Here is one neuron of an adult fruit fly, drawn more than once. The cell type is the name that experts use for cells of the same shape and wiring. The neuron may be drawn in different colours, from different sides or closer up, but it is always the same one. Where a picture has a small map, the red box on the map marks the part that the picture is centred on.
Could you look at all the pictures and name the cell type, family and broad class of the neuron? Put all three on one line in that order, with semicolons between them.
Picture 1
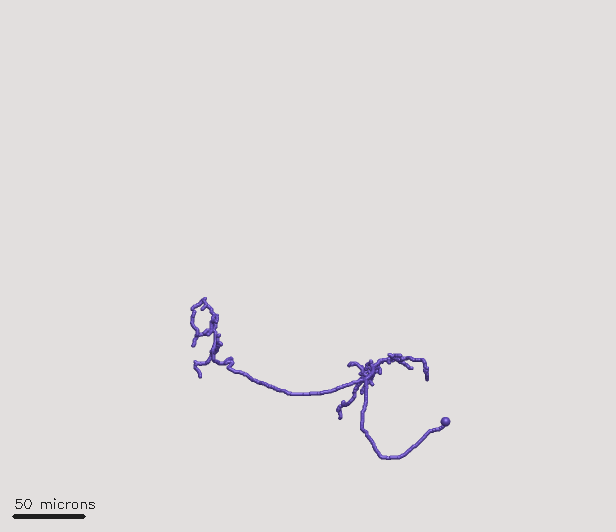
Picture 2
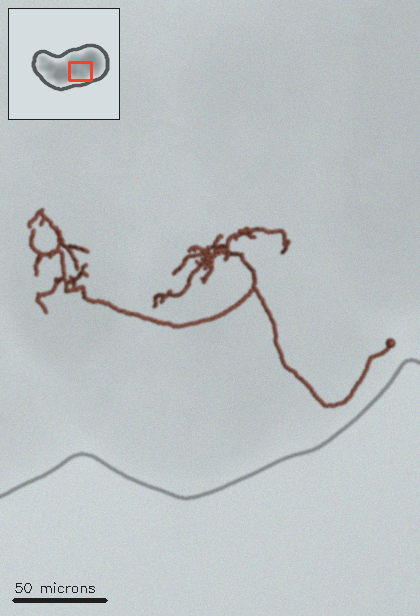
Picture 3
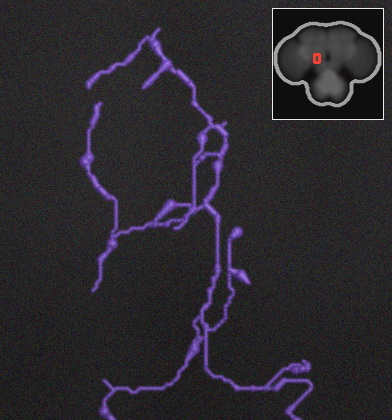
GNG624; hemilineage MX7; central-brain intrinsic neuron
